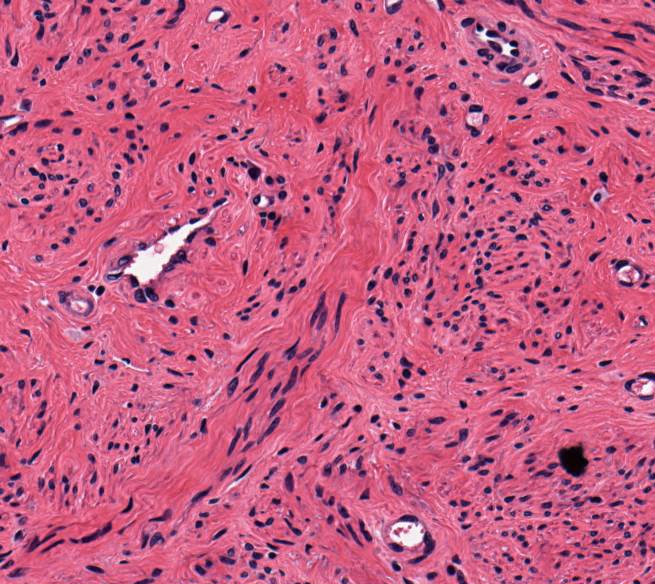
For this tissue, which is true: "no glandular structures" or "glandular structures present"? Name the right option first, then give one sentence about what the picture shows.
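No glandular structures. No glands and no fat cells are present anywhere in the field.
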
